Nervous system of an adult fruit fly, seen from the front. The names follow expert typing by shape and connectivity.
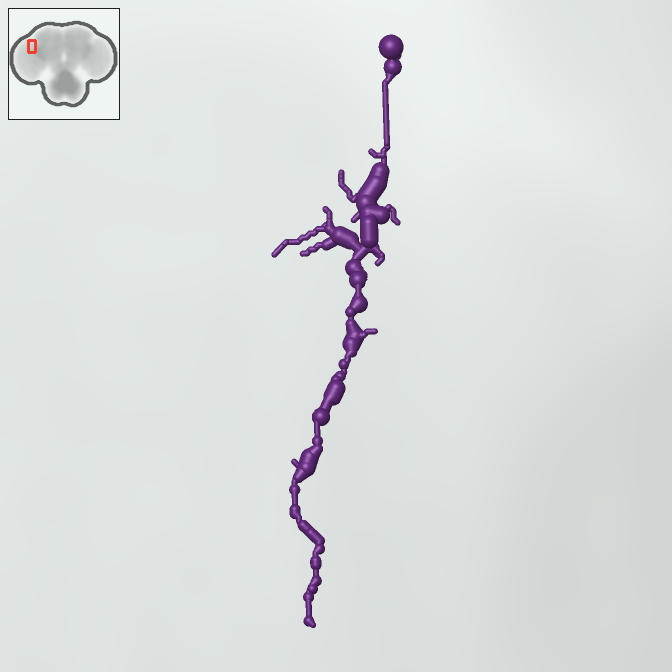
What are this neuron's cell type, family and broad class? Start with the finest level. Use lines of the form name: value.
cell type: Dm3a
family: Dm
broad class: optic-lobe intrinsic neuron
